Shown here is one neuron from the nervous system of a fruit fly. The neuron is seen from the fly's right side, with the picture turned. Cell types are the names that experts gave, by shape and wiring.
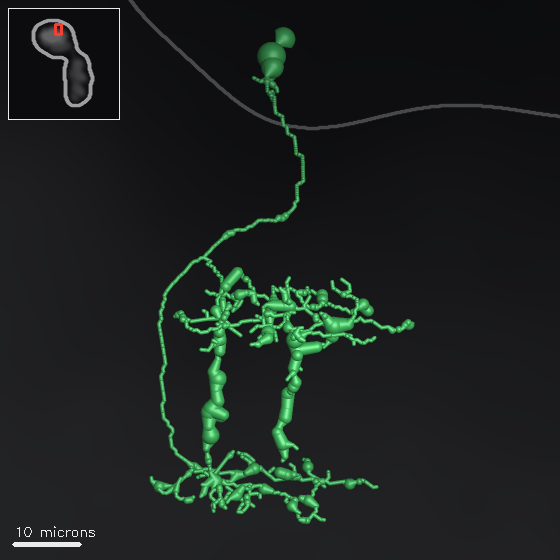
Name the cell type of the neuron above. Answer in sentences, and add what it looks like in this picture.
It is of cell type Dm9. It is an optic-lobe intrinsic neuron. Its cell body lies at the top of the picture. From top to bottom in the picture it spans about 75 microns. The picture shows dozens of branch ends.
